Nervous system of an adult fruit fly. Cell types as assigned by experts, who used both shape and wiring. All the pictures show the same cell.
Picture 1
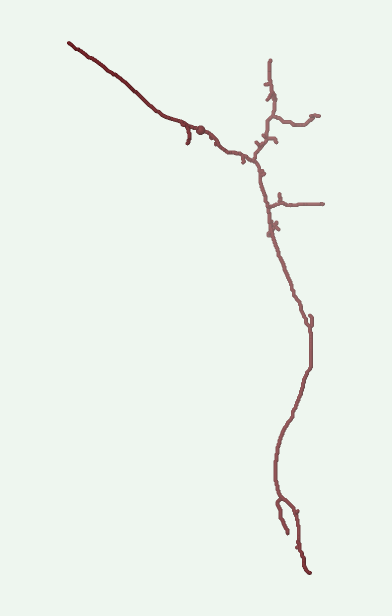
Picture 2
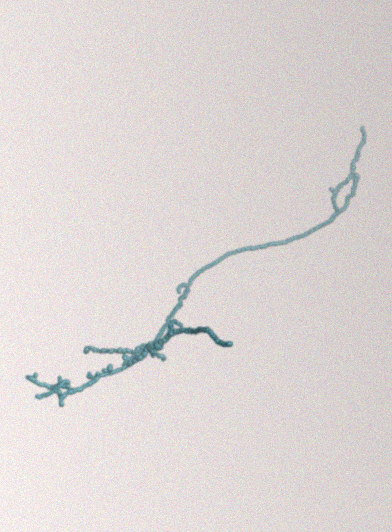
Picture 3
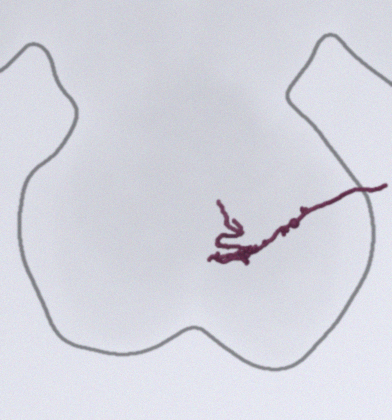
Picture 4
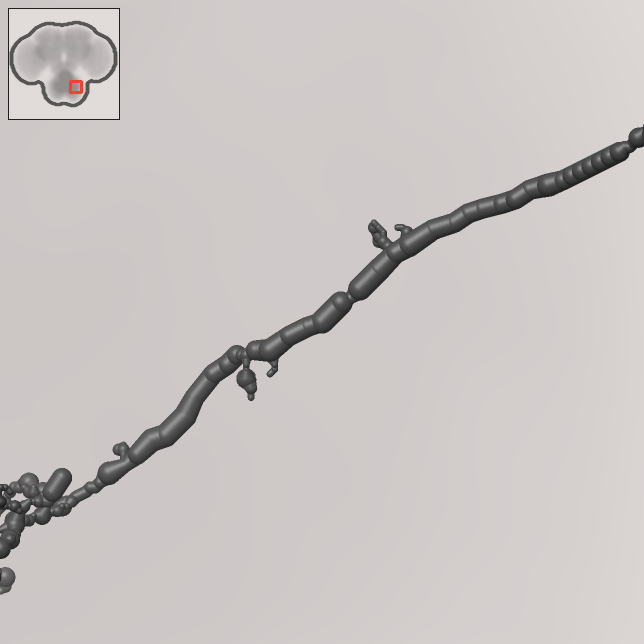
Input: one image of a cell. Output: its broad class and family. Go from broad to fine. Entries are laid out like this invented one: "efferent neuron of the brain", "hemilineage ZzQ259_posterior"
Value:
"sensory neuron entering the nerve cord", "class mechanosensory proprioceptive"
